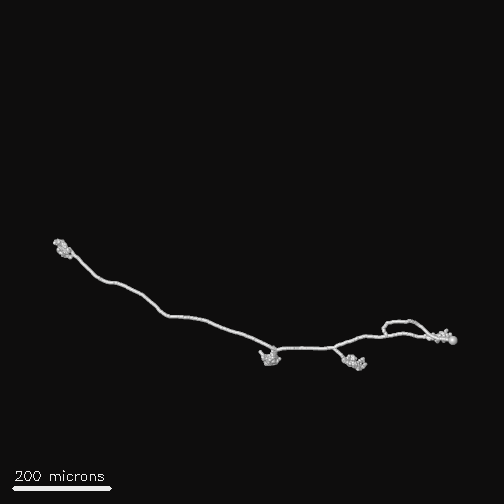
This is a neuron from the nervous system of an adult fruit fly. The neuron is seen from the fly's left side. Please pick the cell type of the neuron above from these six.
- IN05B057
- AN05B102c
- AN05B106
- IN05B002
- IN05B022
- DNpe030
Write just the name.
AN05B106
